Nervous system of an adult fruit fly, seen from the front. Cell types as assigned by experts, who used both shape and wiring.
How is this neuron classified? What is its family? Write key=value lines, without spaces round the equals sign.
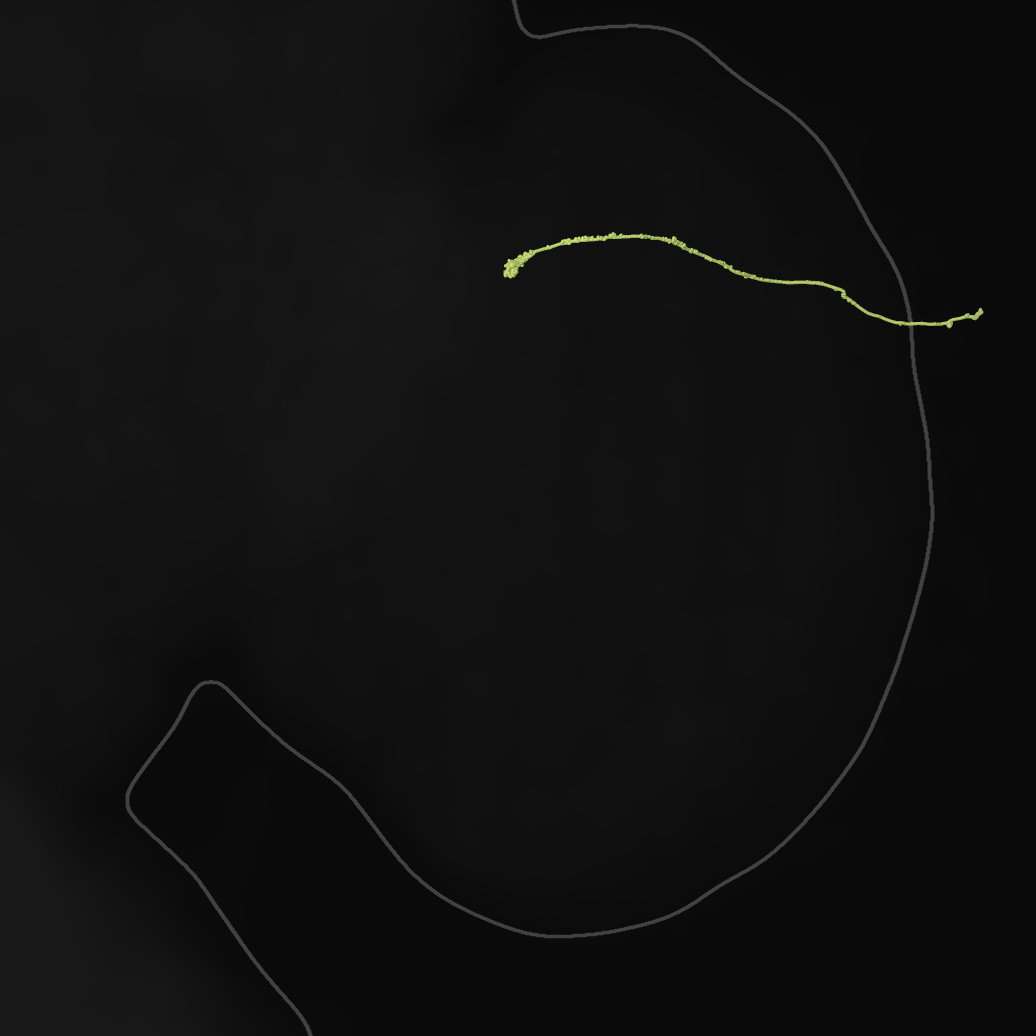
family=class visual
